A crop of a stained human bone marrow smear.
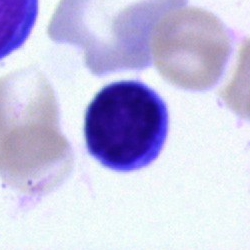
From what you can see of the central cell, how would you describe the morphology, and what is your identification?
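The outline is smooth and round. Dense chromatin stains deep purple-blue throughout. Cytoplasm is scant, at most a thin rim at the edge, and no vacuoles are visible. This cell is a lymphocyte.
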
